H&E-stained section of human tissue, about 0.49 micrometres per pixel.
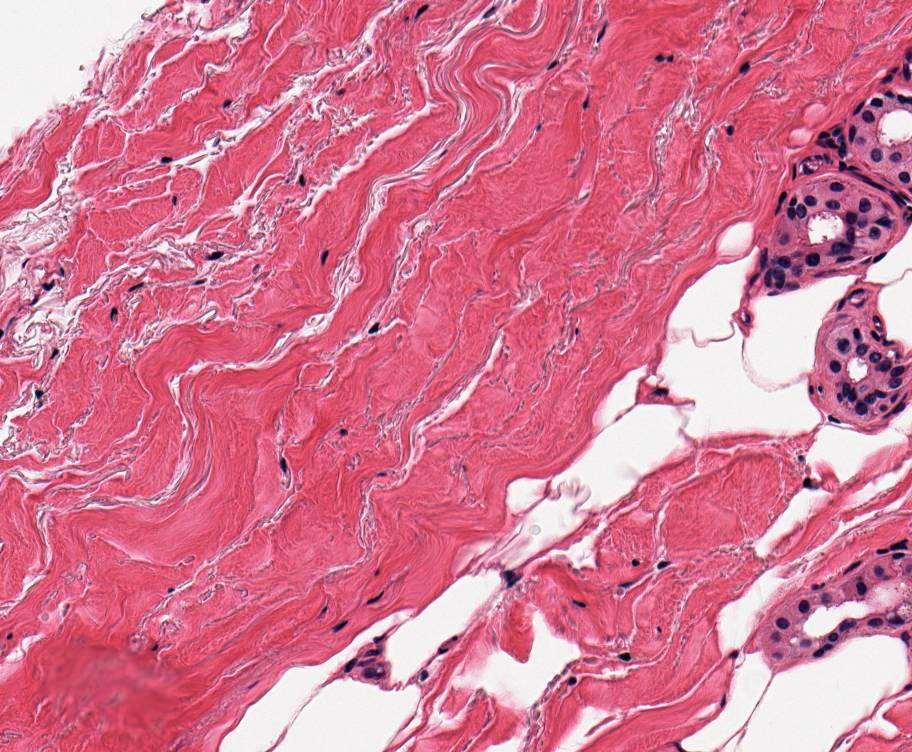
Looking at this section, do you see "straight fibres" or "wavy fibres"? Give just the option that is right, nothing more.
Wavy fibres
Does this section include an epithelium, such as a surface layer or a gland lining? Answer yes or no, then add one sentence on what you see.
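Yes. Dense pink collagenous stroma fills the left and centre of the field, while the epithelial structures lie only along the right edge.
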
